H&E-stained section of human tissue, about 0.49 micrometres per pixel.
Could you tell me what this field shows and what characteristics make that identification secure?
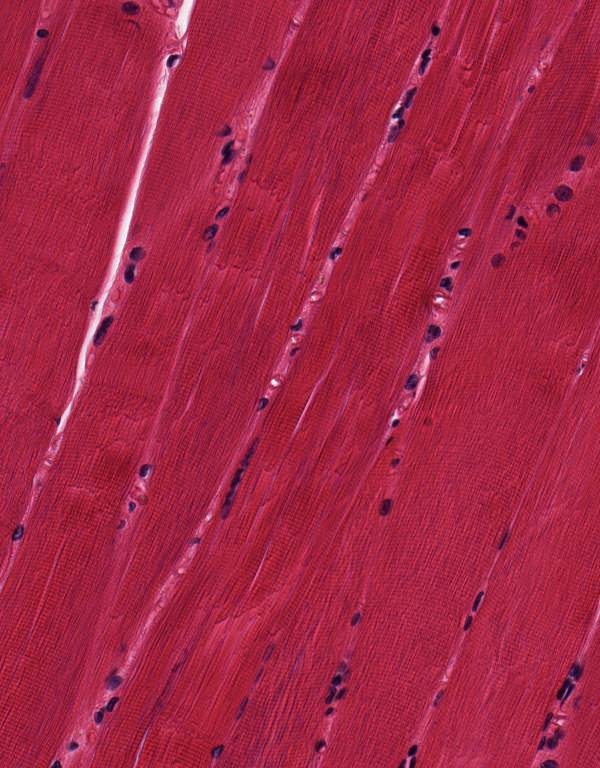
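Skeletal muscle is the tissue shown. First, long parallel fibres cross the whole field diagonally, lower left to upper right. Second, fine cross-striations run at right angles to their length. Third, nuclei lie at the fibre edges, not the centres.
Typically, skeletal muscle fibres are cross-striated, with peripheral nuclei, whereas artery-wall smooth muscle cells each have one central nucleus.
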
